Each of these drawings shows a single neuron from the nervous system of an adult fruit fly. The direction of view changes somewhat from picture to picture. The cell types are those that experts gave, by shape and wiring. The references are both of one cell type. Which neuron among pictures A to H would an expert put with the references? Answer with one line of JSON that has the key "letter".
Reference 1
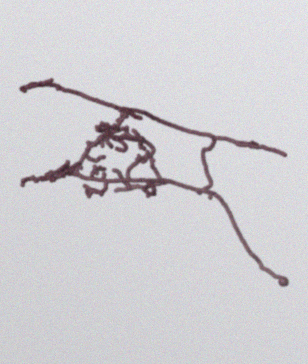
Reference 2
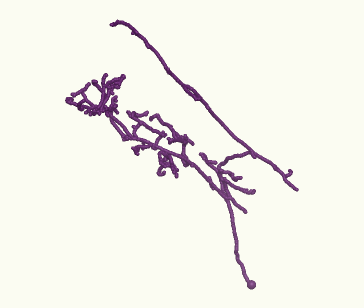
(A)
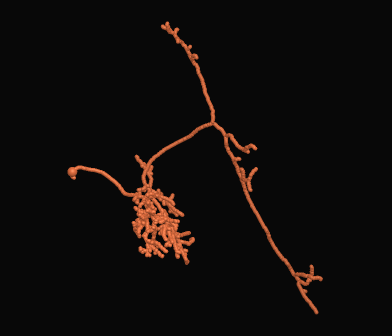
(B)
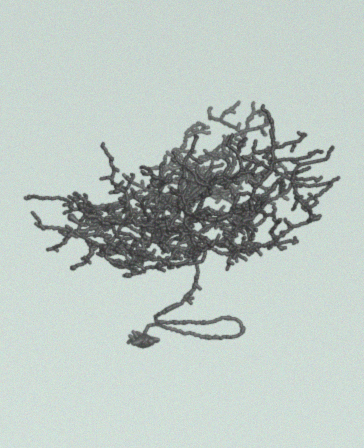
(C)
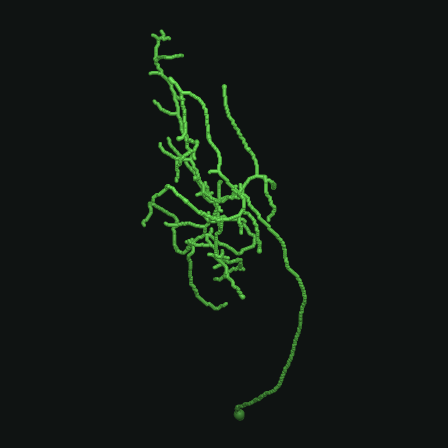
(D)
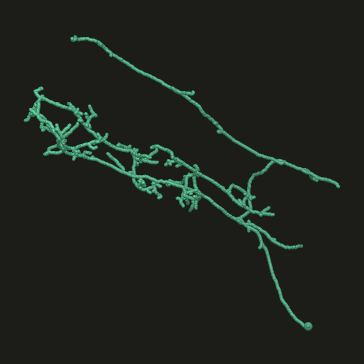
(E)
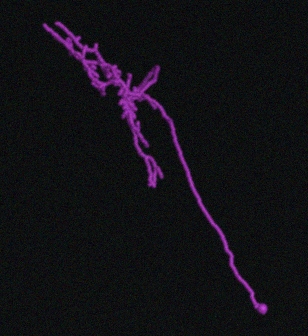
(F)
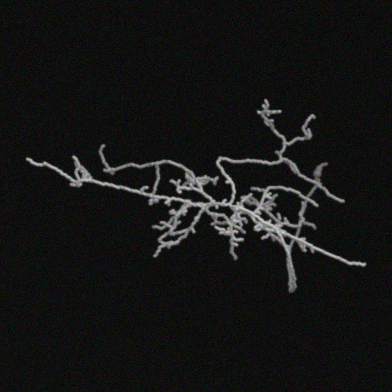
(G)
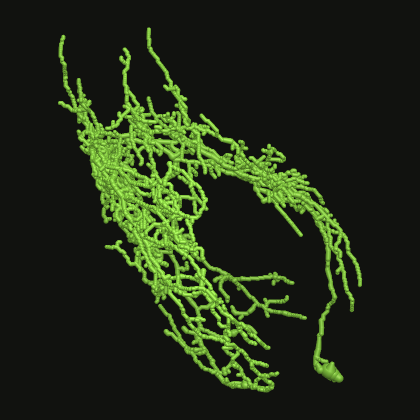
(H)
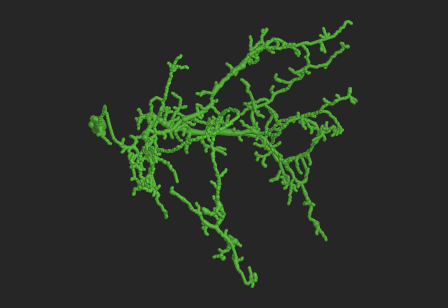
{"letter": "D"}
